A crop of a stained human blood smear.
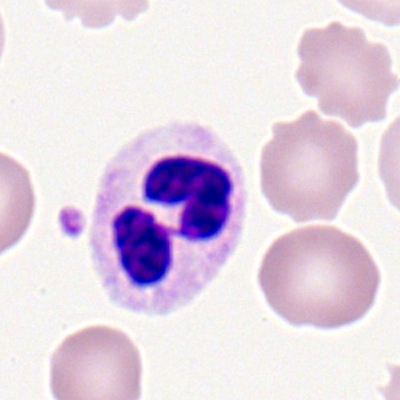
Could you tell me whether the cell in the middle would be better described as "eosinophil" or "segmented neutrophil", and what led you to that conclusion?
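Segmented neutrophil, I'd say, rather than eosinophil. What settles it for me is the granules in the cytoplasm, which are fine and faint lilac.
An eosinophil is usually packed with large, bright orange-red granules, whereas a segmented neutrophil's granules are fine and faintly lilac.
As for the rest, the nucleus is split into two lobes, one upper right and the other lower left, and its chromatin is dark purple and coarsely clumped.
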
